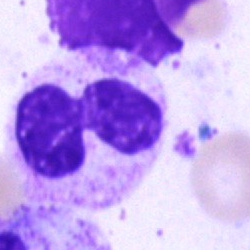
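Segmented neutrophil in the centre. Notice its two nuclear lobes, lying side by side, one left and one right. The chromatin in them is dense, dark purple and clumped. Look around them at the pale pinkish-lilac cytoplasm, where fine lilac granules are scattered throughout.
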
